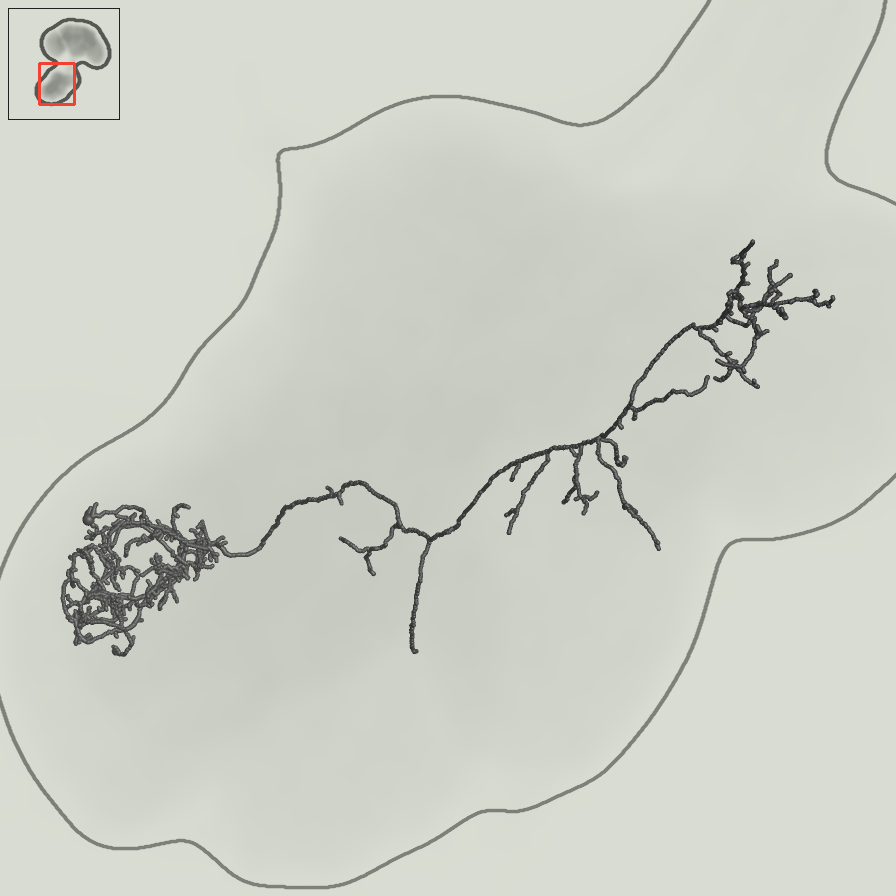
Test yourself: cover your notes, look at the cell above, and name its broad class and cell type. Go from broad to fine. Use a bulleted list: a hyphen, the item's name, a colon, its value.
- broad class: nerve-cord intrinsic neuron
- cell type: INXXX161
